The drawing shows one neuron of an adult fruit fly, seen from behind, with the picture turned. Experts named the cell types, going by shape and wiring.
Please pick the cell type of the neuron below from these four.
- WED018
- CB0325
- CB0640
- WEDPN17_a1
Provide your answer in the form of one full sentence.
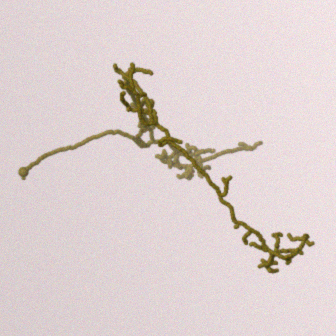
It is WEDPN17_a1 that names the cell type of this neuron.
